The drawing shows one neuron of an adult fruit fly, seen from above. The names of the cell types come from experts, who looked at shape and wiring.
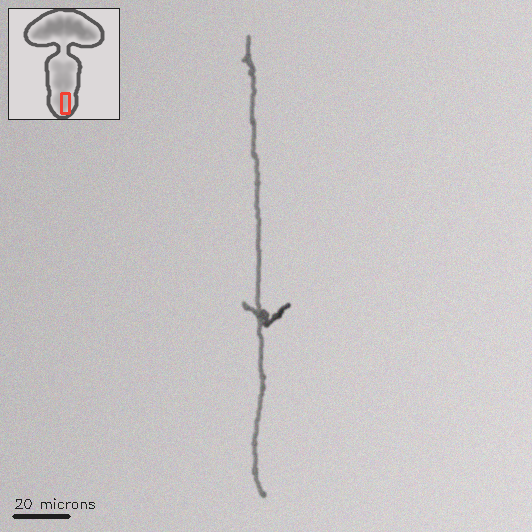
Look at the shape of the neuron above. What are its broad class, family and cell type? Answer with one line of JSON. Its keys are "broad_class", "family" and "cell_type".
{"broad_class": "sensory neuron entering the nerve cord", "family": "class mechanosensory proprioceptive", "cell_type": "SNpp44"}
